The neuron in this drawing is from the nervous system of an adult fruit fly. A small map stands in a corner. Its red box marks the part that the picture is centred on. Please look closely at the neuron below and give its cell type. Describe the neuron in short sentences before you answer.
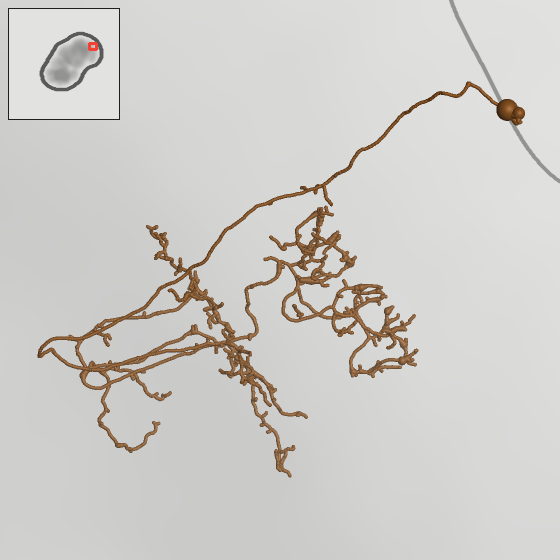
The cell body is at the upper right of the picture. The picture shows dozens of branch ends. It is an optic-lobe intrinsic neuron. It is of cell type Mi16.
